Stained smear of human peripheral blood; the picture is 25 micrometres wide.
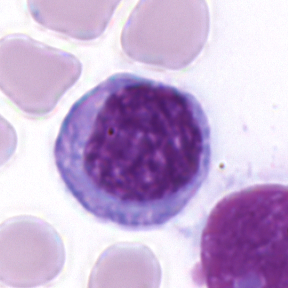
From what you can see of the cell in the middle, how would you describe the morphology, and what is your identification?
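The nucleus is round in outline, about 11 micrometres across, and lies off-centre toward the upper right of the cell. Its chromatin is coarse and clumped, with paler patches between dark masses. The cytoplasm, stained greyish blue, forms a rim that is widest on the left and lower side. This is a plasma cell.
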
